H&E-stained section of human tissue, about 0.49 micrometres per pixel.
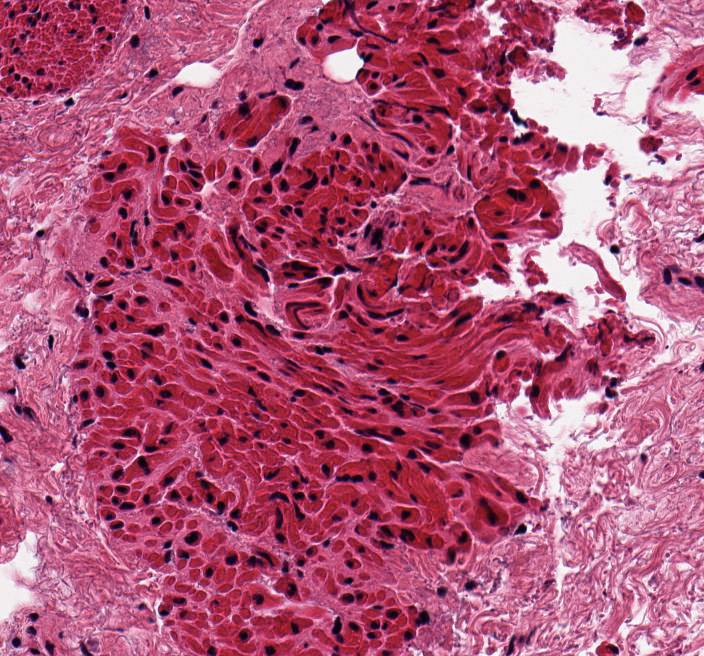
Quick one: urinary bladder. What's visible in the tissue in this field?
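First, a large bundle of smooth muscle cells occupies the centre and left of the field. Second, in its lower left the cells are cut across, showing round nuclei. Third, in the centre of the bundle they are cut lengthwise and run in wavy, curving streams. Last, their cytoplasm stains deep red, darker than the stroma around it.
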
